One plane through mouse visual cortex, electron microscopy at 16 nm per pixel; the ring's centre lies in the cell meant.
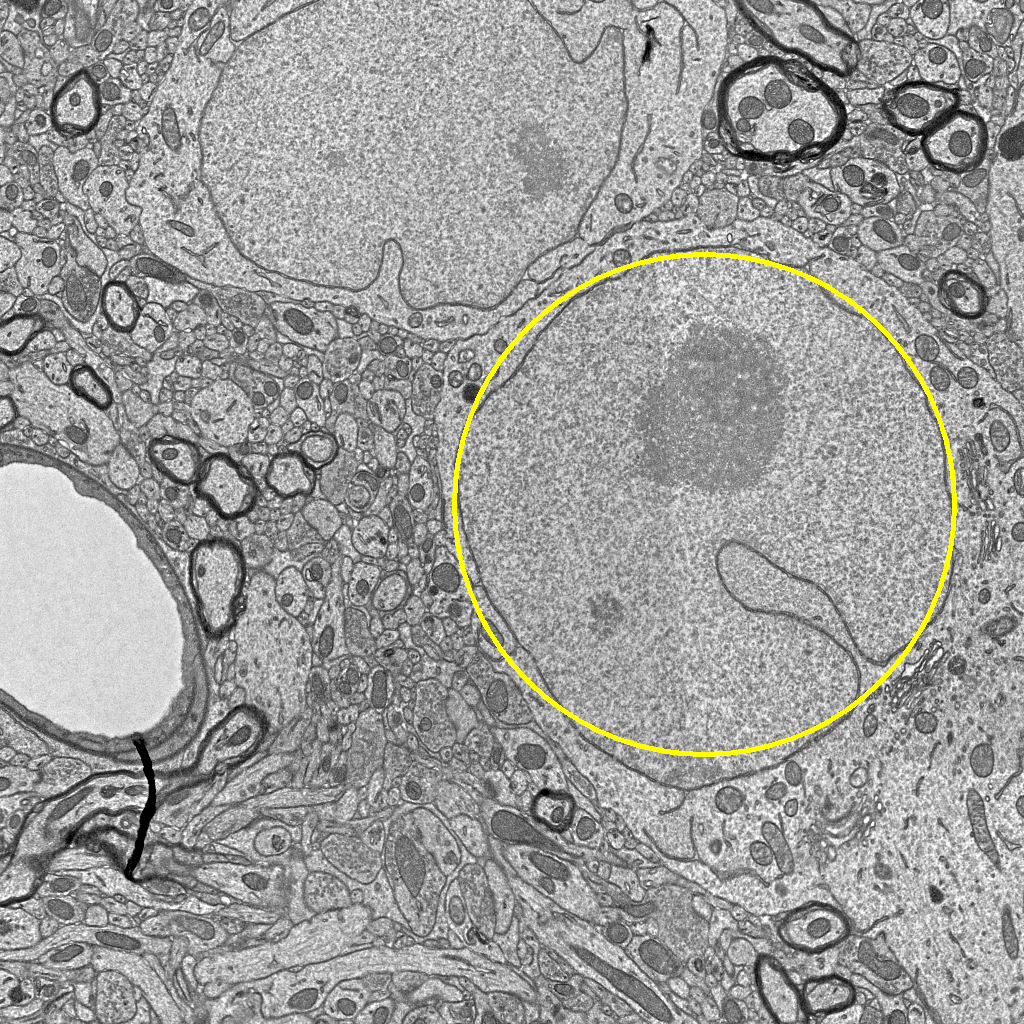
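Excitatory neuron, ringed. The nucleus is round and lies whole within the picture. A deep, narrow fold of the nuclear envelope reaches in from the lower right. Chromatin is pale and evenly spread, without a dark band along the envelope. One large dark nucleolus lies in the upper half of the nucleus.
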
